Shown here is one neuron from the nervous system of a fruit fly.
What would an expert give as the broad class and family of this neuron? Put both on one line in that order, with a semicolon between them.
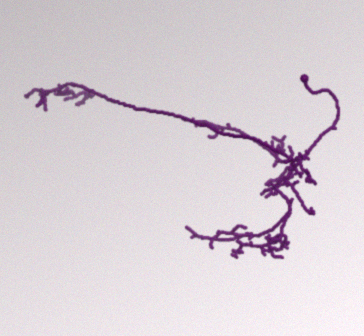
nerve-cord intrinsic neuron; hemilineage 19B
